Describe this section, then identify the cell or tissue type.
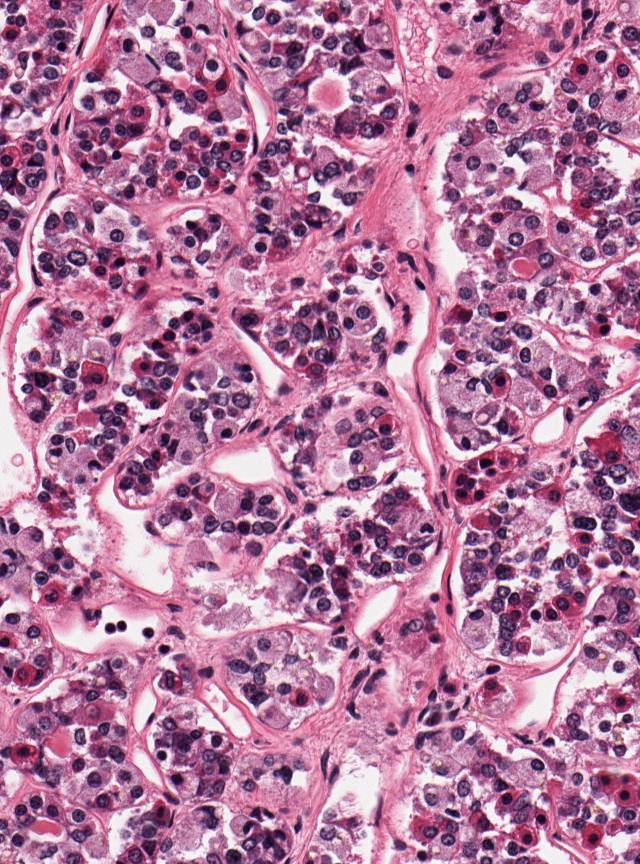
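I see rounded nests and cords of cells throughout, parted by thin strands of pink connective tissue. Most cells have pale grey-lilac cytoplasm; a minority, scattered among them, have bright red, eosinophilic cytoplasm. Nuclei look round, dark, fairly uniform. This is pituitary.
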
